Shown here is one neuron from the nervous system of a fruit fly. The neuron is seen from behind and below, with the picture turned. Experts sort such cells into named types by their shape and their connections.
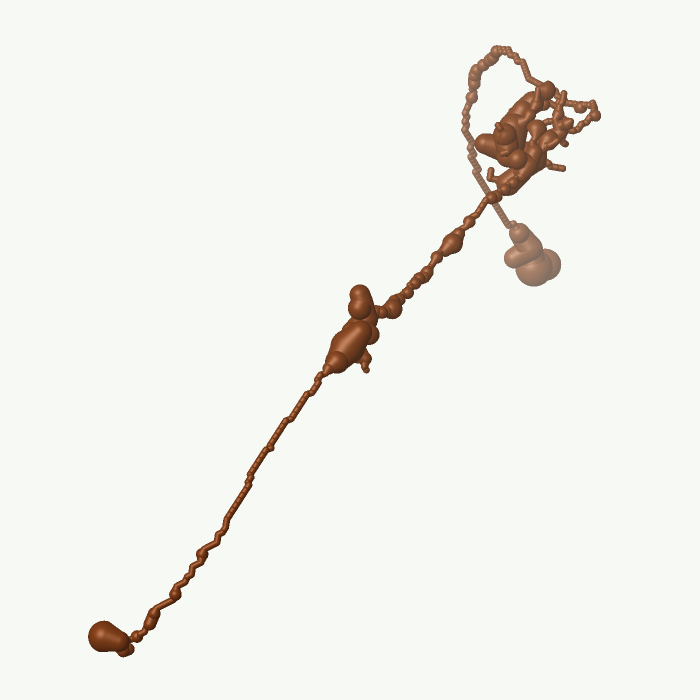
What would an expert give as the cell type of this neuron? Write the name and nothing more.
Tm1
